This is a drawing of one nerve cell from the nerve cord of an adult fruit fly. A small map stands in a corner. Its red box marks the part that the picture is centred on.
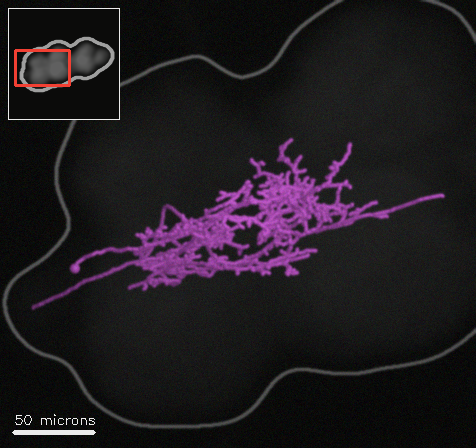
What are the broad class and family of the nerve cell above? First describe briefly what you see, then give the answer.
By the scale bar it is about 250 microns wide in this view. The picture shows dozens of branch ends. Its broad class is ascending neuron. Its family is hemilineage 02A.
